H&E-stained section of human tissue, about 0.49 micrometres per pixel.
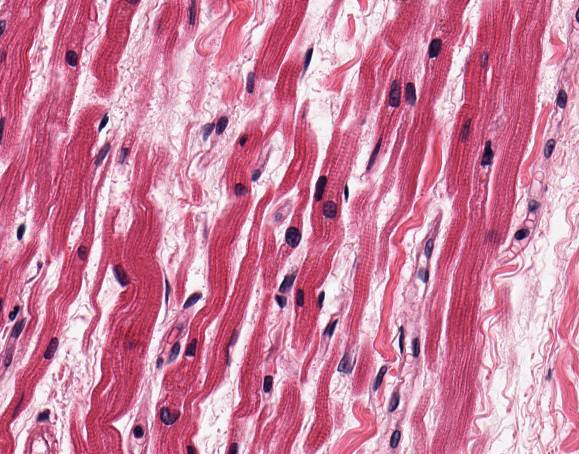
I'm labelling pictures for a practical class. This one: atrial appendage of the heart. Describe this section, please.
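Long muscle fibres across entire field, parallel, single direction. Nuclei scattered throughout: dark purple, oval to elongated, long axes along the fibres. Between fibres: pale, loose spaces crossed by thin wavy pink strands. No fat cells anywhere in field.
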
